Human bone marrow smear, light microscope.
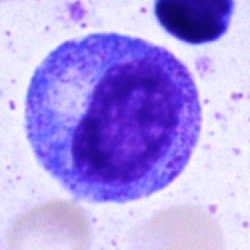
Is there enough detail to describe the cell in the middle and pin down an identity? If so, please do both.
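First, the outline: round and smooth. The cytoplasm is abundant and blue, with fine reddish-purple granules scattered through it. To the left of the nucleus, I notice a paler, less granular area of cytoplasm. So this is a promyelocyte.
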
